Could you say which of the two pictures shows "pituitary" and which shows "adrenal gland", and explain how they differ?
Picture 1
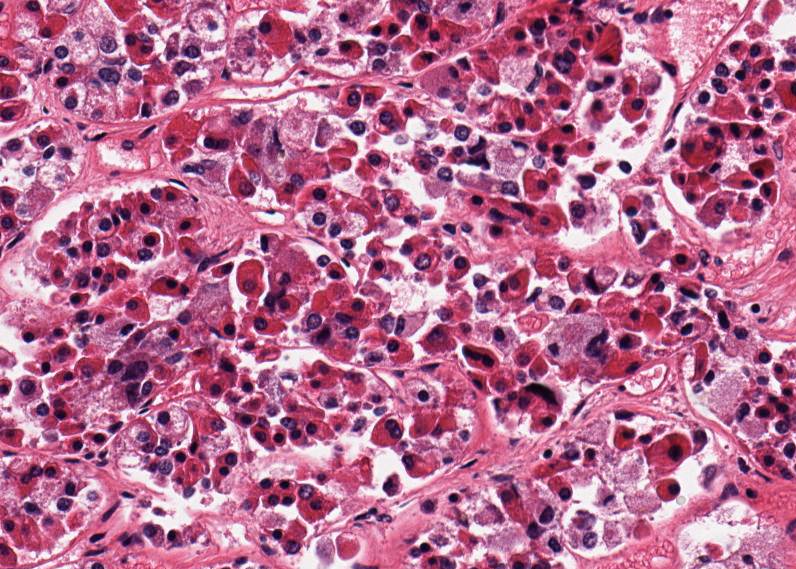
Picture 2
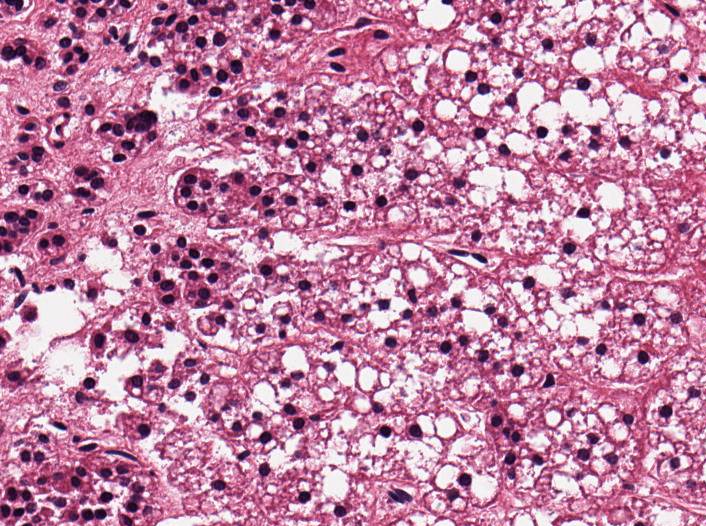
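Oh, the first one's the pituitary and the second's the adrenal gland. Both show nests and cords split by thin pink fibrous septa, and small, round, dark nuclei, mostly one per cell. The pituitary has many bright red, densely eosinophilic cells intermingled in the same nests with pale purple ones. The adrenal gland instead has pale, foamy cells filled with clear round vacuoles across the centre and right, while along the left the cells are more compact, with denser pink cytoplasm and more crowded nuclei.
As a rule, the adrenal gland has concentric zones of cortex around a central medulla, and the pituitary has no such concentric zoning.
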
